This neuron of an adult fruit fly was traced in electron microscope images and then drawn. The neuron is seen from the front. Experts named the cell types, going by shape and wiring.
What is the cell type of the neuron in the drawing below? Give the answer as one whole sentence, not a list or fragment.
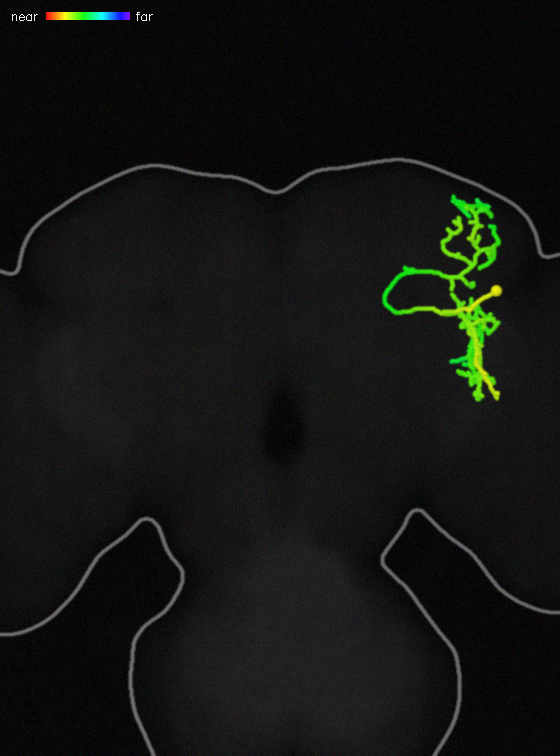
The cell type carried by this neuron is AVLP225_b3.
